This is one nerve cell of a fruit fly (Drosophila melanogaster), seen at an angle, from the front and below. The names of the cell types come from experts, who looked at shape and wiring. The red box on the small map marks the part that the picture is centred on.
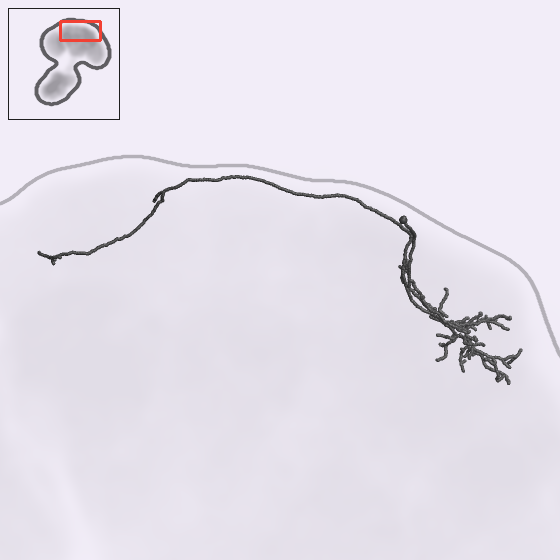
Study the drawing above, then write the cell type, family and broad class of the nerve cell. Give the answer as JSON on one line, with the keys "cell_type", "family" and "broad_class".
{"cell_type": "CB2934", "family": "hemilineage LHd1", "broad_class": "central-brain intrinsic neuron"}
